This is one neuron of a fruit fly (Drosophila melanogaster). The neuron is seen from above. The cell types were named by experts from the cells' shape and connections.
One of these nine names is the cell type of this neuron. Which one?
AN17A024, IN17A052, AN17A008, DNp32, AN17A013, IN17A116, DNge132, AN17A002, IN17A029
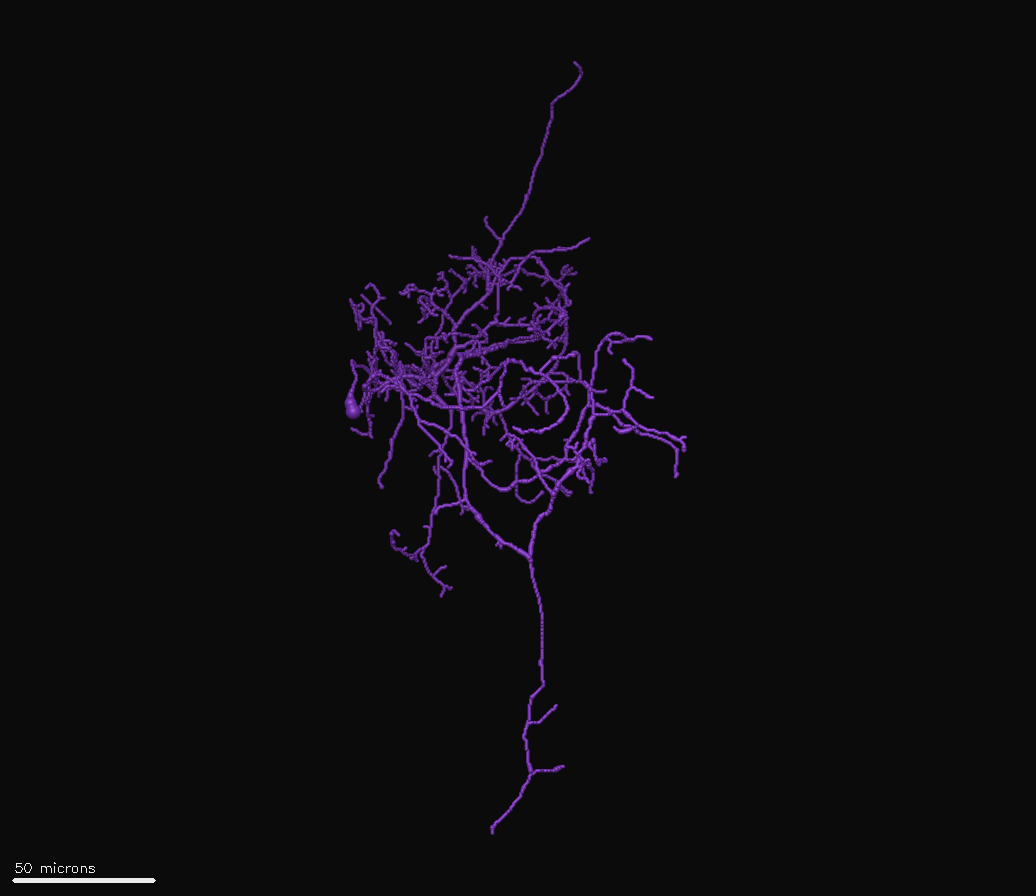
IN17A029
